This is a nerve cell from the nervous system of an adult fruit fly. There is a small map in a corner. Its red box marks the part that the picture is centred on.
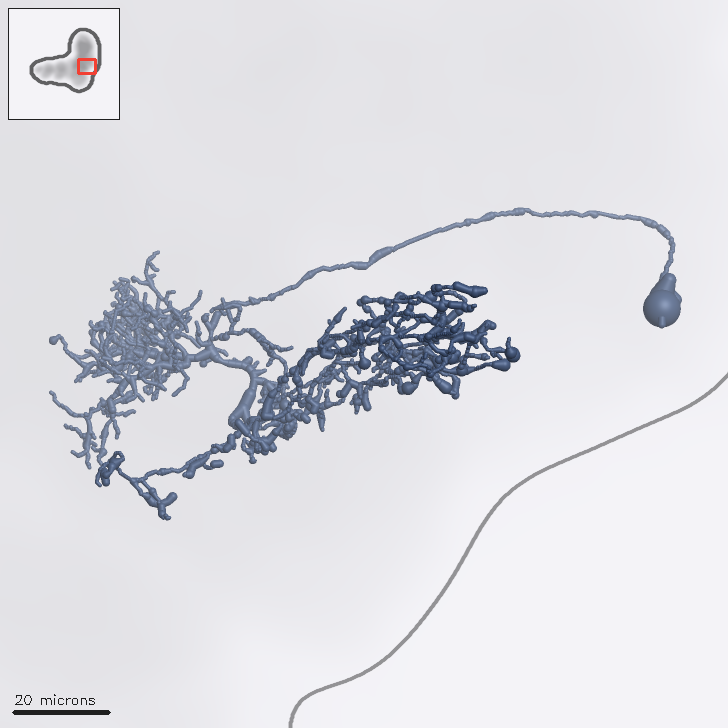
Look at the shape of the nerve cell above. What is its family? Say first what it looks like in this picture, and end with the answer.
The cell body can be seen on the right of the picture. From left to right in the picture it spans about 130 microns. Its broad class is central-brain intrinsic neuron. Its family is hemilineage MD3.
